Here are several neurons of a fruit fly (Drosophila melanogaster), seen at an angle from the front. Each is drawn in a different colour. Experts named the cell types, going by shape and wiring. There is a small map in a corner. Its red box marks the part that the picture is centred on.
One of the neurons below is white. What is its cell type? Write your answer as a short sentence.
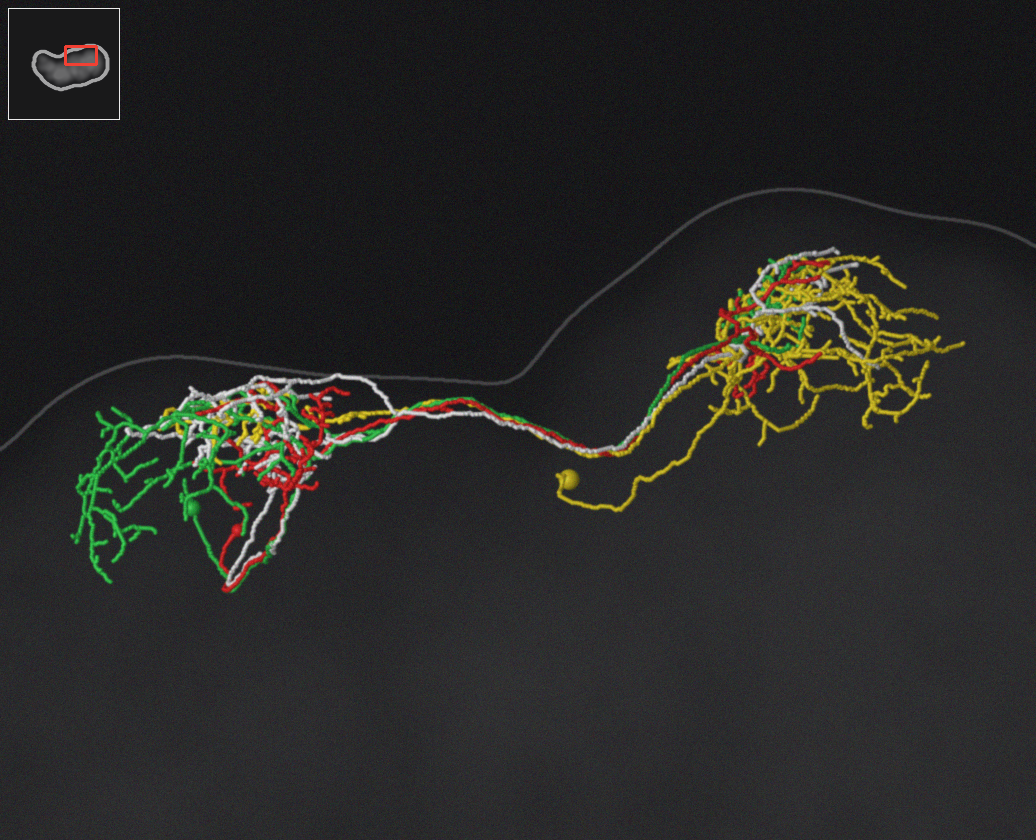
The cell type is SLP405_b.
